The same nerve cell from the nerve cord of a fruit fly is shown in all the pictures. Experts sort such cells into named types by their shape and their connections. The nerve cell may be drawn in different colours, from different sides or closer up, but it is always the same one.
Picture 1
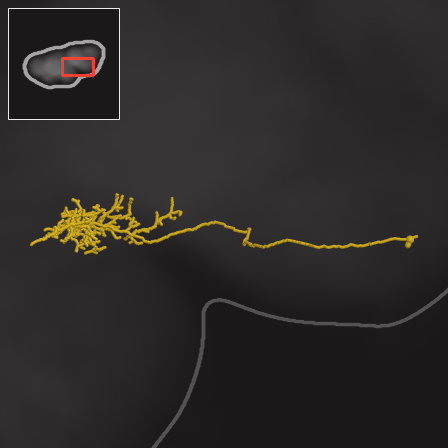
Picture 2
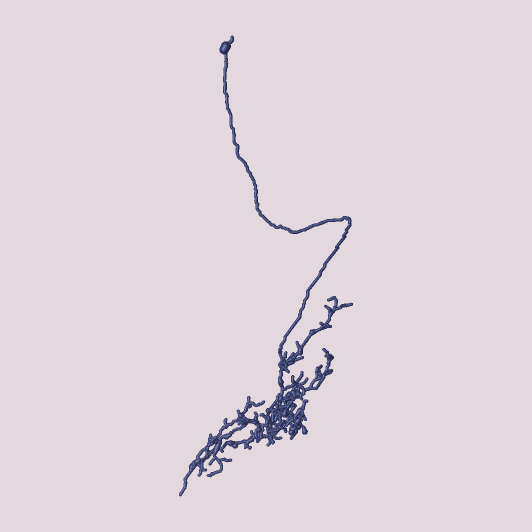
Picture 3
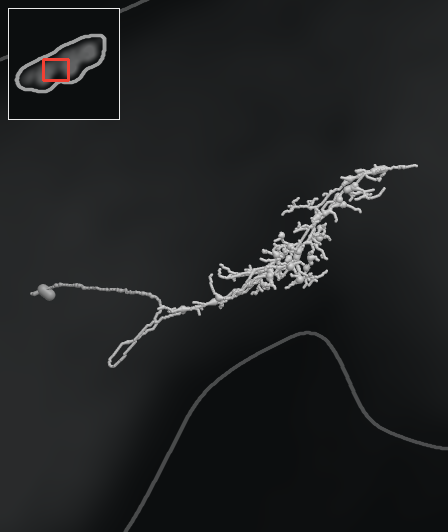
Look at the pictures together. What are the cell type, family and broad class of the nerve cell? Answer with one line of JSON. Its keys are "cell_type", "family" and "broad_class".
{"cell_type": "IN09A086", "family": "hemilineage 09A", "broad_class": "nerve-cord intrinsic neuron"}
